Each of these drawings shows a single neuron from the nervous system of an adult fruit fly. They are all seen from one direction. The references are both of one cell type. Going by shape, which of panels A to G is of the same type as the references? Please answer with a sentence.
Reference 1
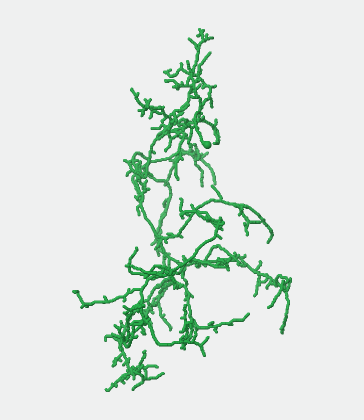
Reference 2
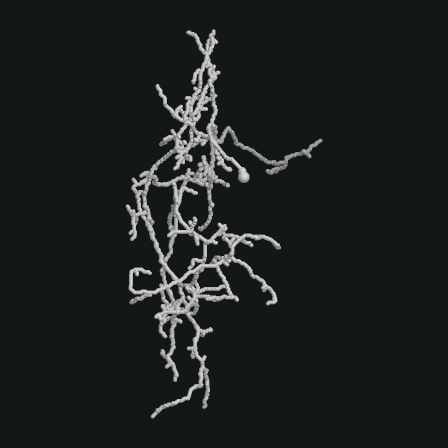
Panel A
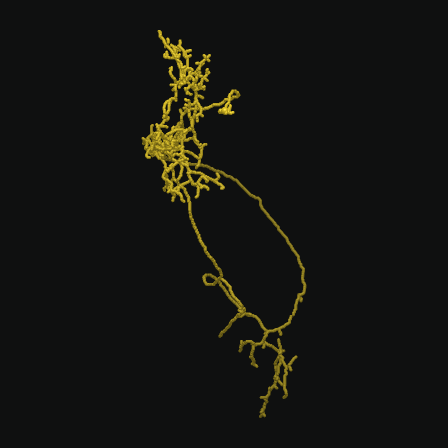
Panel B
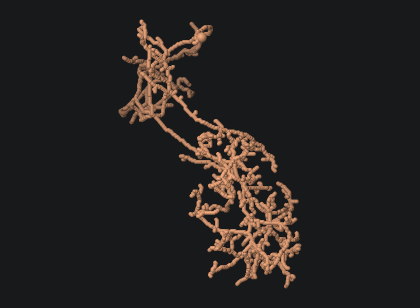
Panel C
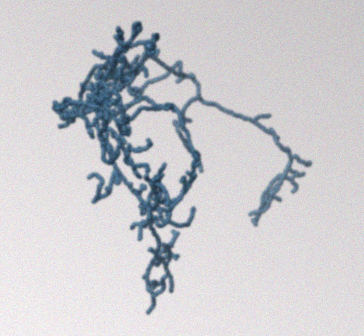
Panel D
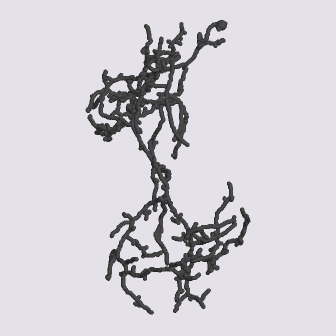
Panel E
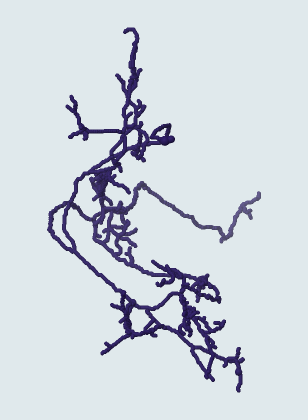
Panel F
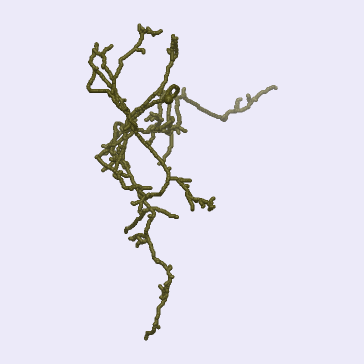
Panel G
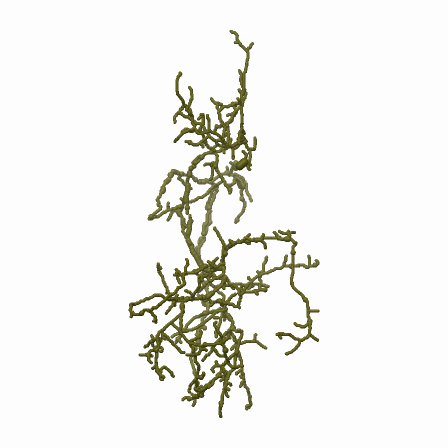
The neuron in panel G is of the same cell type.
